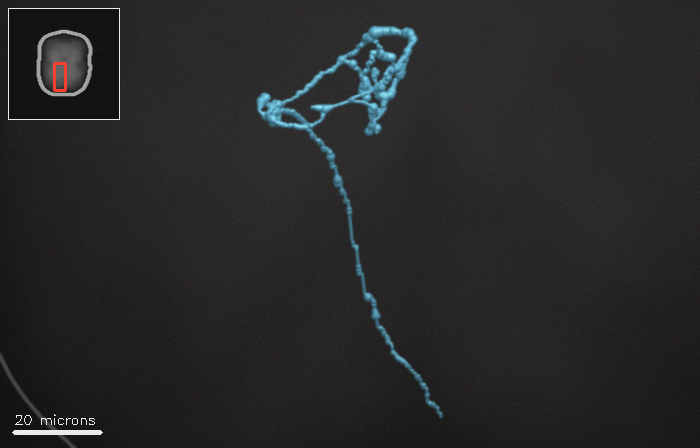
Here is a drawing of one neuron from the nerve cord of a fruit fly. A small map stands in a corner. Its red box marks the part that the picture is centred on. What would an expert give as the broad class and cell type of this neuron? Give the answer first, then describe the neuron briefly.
It is a sensory neuron entering the nerve cord. The cell type is SNxx15. No cell body is drawn. From top to bottom in the picture it spans about 90 microns.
